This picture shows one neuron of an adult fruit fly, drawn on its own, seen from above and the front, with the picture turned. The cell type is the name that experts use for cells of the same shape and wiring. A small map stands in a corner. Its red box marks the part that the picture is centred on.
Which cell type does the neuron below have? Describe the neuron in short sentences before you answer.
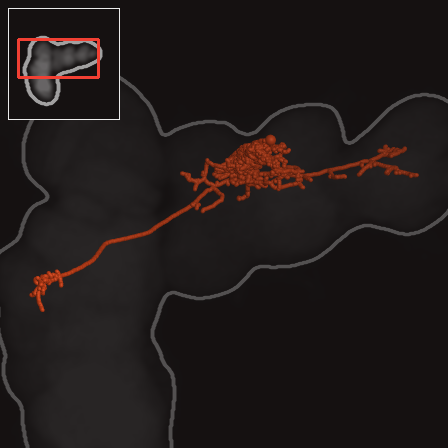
In this view it is wider than it is tall. It is an ascending neuron. It is of cell type AN17A003.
